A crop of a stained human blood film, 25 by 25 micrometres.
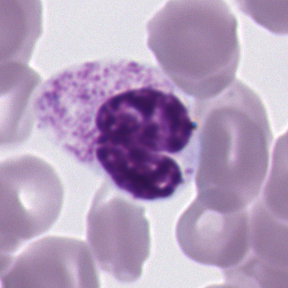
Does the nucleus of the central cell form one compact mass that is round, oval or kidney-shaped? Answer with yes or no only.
No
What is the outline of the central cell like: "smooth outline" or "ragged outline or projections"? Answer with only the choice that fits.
Smooth outline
